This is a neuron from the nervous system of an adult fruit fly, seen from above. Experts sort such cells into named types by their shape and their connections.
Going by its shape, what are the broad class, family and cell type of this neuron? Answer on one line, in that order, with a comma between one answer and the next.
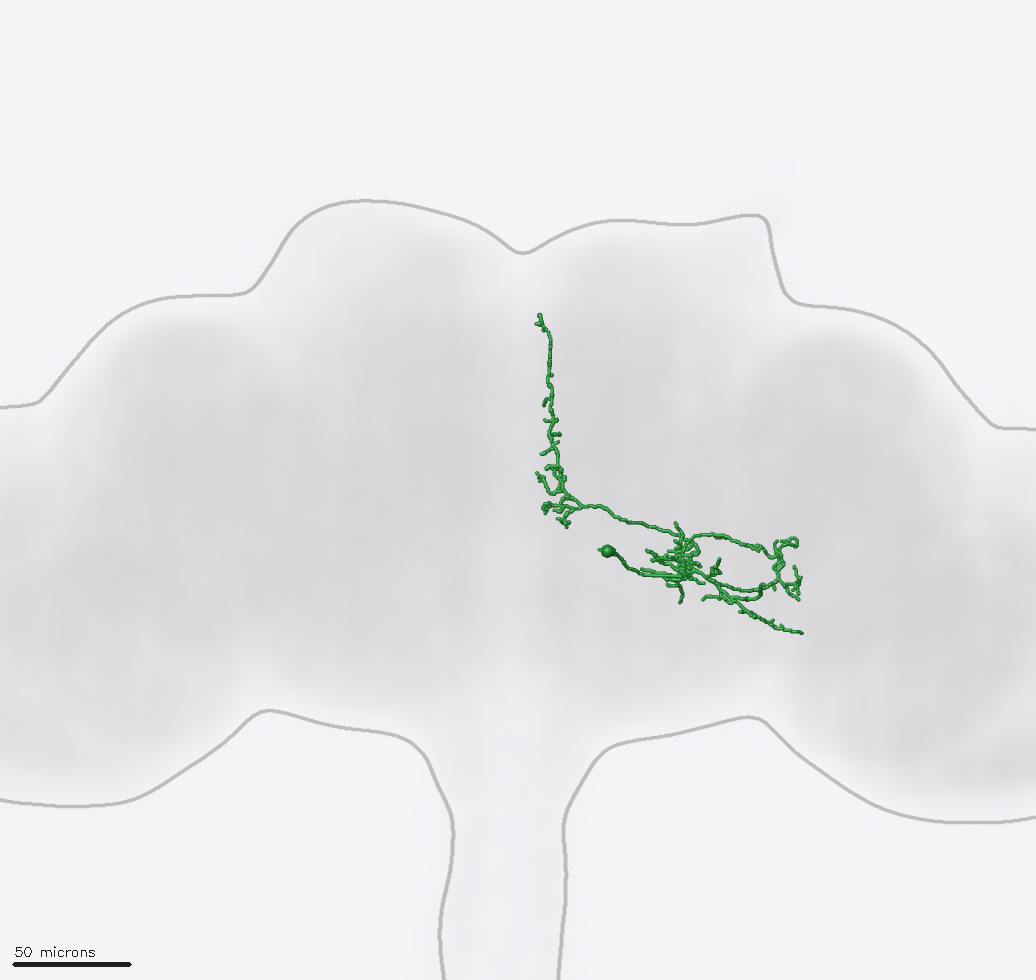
central-brain intrinsic neuron, hemilineage CLp1, SMP345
